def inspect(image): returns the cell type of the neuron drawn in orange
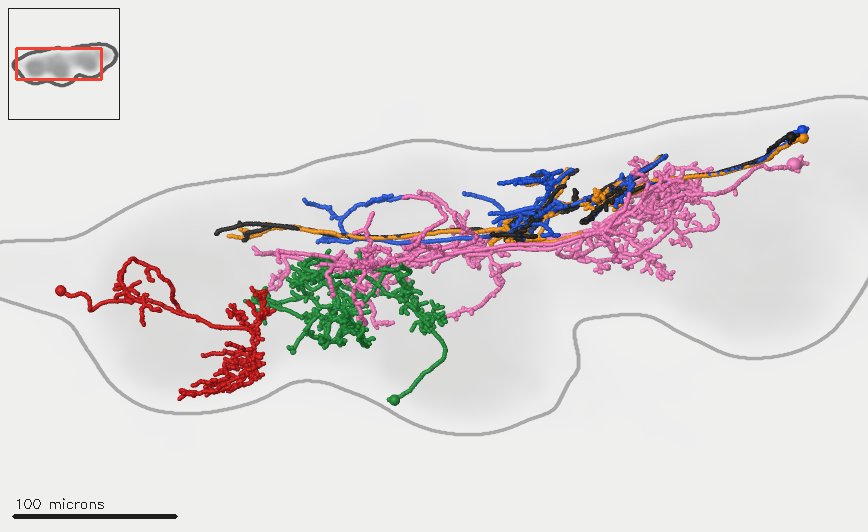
IN06A104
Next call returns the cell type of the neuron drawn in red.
IN16B076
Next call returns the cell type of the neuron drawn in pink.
IN05B008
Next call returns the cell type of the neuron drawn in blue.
IN06A072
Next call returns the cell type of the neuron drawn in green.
IN00A050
